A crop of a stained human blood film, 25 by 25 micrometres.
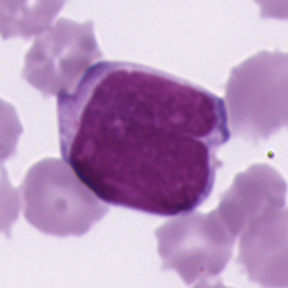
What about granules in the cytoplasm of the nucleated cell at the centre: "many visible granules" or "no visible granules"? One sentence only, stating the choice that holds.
Granules are not seen anywhere in the cell's cytoplasm.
